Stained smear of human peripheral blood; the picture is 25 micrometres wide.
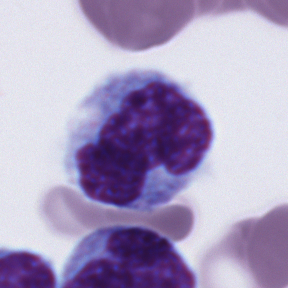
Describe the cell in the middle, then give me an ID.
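Look first at the nucleus: it is irregular and folded, with a notch on its lower side where cytoplasm cuts in. Its chromatin is dark purple, mottled with lighter patches. The cytoplasm is pale greyish-blue, its widest rim lying on the upper-left side of the nucleus. This cell is a monocyte.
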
